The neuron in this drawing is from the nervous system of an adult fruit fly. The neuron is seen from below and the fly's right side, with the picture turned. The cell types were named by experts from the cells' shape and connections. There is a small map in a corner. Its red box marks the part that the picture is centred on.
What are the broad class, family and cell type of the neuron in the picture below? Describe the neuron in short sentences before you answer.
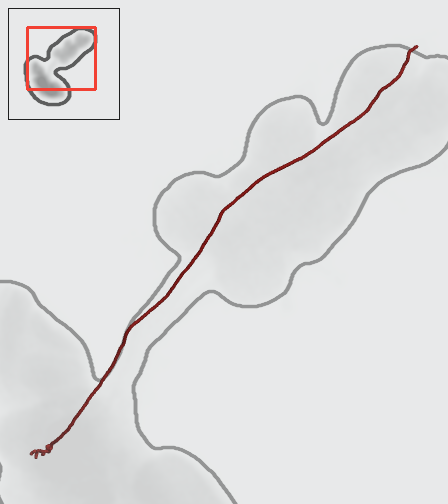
It reaches both the brain and the nerve cord, passing through the neck. The drawing shows no cell body. There are a dozen or fewer branch ends. Its broad class is sensory neuron ascending to the brain. Its family is called class gustatory. It is of cell type LgAG8.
